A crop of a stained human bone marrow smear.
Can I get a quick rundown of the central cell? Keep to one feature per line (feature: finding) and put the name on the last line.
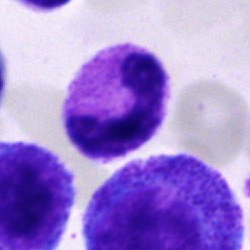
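Outline: smooth oval, tilted slightly from the vertical
Nucleus: curved band wrapping the upper right and lower side
Chromatin: dense, dark purple
Cytoplasm: moderate, pale pinkish-lilac, filling the left and centre
Name: band neutrophil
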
